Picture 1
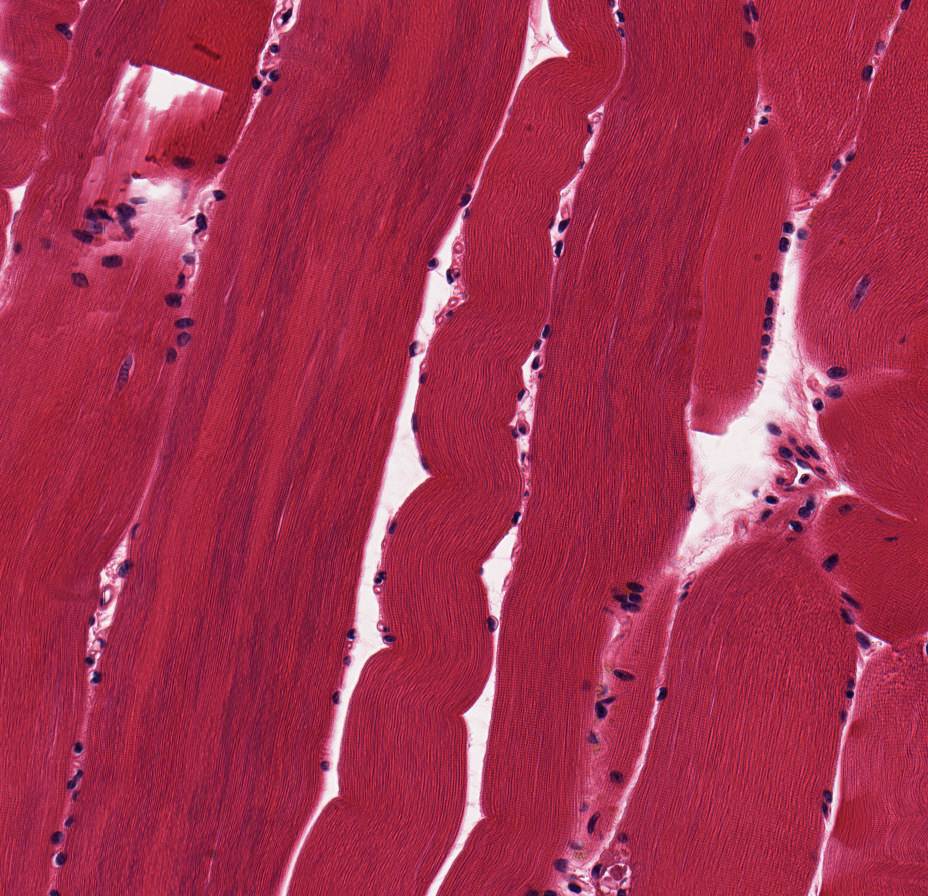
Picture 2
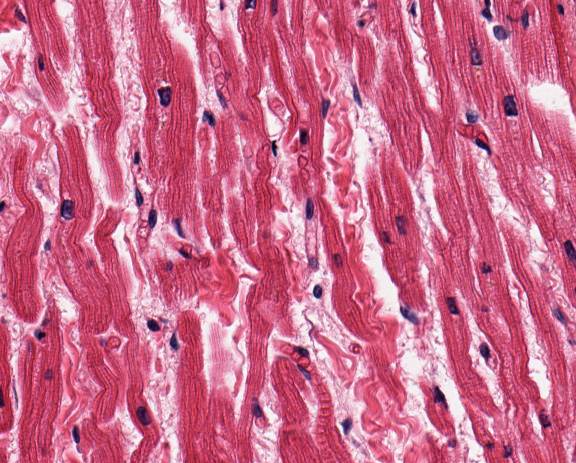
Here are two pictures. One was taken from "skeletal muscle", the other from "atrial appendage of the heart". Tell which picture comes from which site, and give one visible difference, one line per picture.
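Site of picture 1: skeletal muscle. The dark oval nuclei lie at the edges of the fibres rather than in their centres.
Site of picture 2: atrial appendage of the heart. The nuclei are single, dark, oval and lie in the middle of the fibres rather than at their edges.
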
